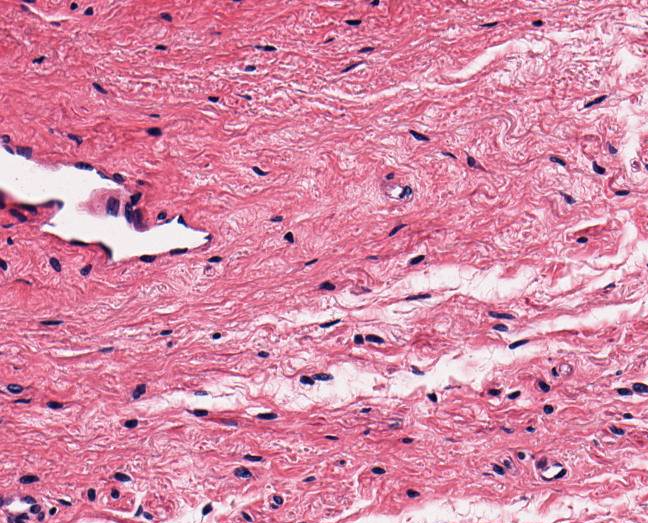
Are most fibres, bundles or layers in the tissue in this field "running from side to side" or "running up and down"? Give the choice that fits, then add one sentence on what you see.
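Running from side to side. The wavy fibres run mostly horizontally across the field.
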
